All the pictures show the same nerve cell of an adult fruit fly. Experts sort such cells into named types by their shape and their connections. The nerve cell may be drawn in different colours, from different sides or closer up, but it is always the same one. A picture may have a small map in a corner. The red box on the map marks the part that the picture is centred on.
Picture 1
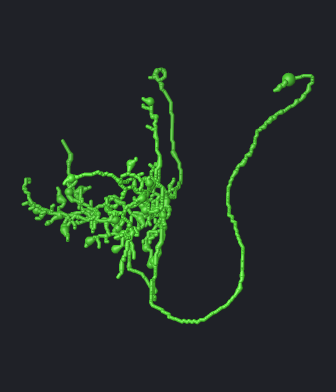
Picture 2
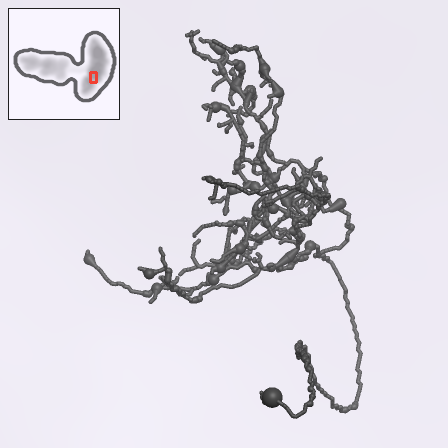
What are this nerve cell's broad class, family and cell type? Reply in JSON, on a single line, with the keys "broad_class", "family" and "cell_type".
{"broad_class": "central-brain intrinsic neuron", "family": "hemilineage VLPl4_dorsal", "cell_type": "LHAV4a4"}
